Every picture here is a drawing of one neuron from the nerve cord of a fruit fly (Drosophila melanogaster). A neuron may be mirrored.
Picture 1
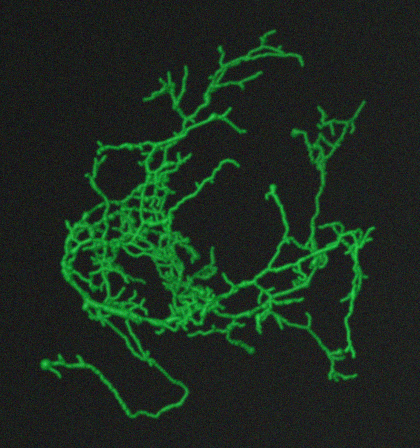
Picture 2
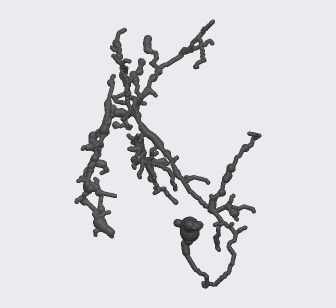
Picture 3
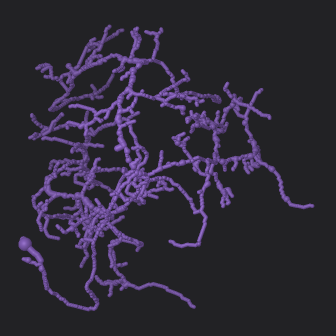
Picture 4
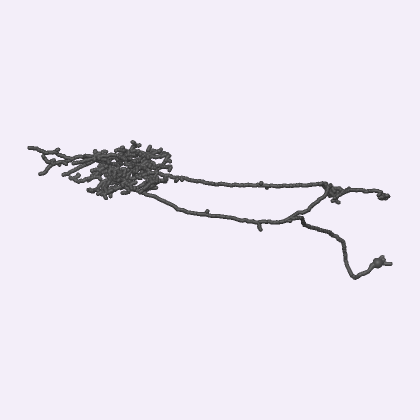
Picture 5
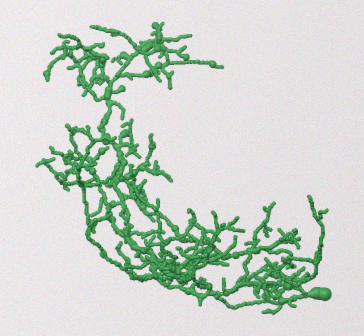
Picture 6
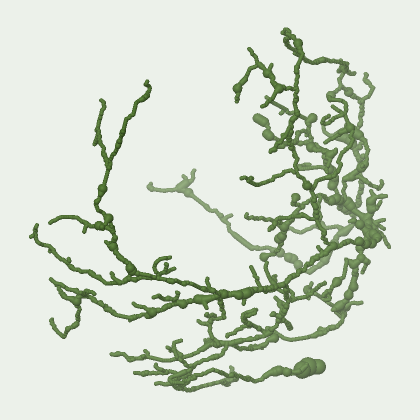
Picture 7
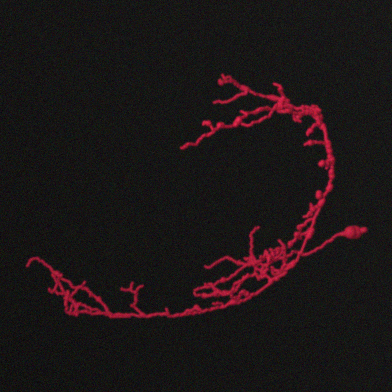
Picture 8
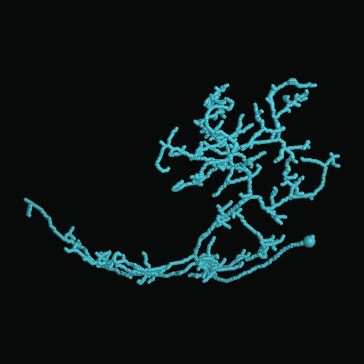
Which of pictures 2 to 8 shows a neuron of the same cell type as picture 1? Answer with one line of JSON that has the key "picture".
{"picture": 3}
